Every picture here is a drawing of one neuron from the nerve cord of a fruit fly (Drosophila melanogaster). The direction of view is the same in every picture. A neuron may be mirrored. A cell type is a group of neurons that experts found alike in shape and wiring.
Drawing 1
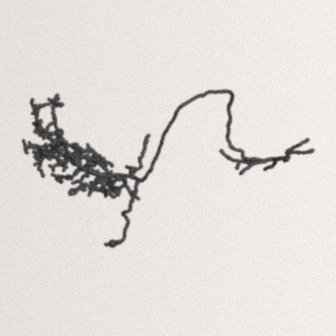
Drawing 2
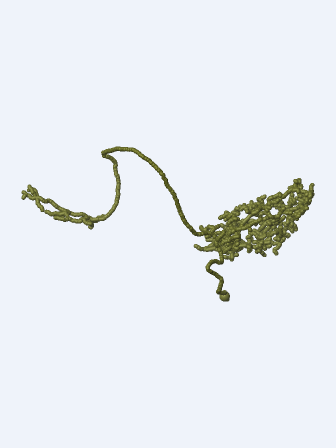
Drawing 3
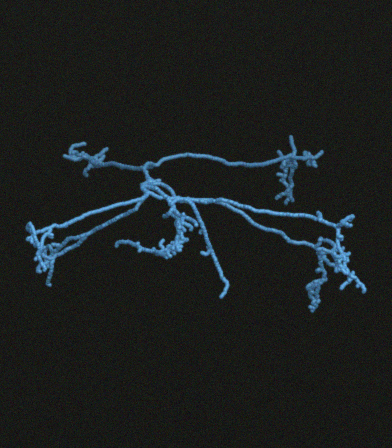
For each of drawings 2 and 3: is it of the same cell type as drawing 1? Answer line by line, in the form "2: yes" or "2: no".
2: yes
3: no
